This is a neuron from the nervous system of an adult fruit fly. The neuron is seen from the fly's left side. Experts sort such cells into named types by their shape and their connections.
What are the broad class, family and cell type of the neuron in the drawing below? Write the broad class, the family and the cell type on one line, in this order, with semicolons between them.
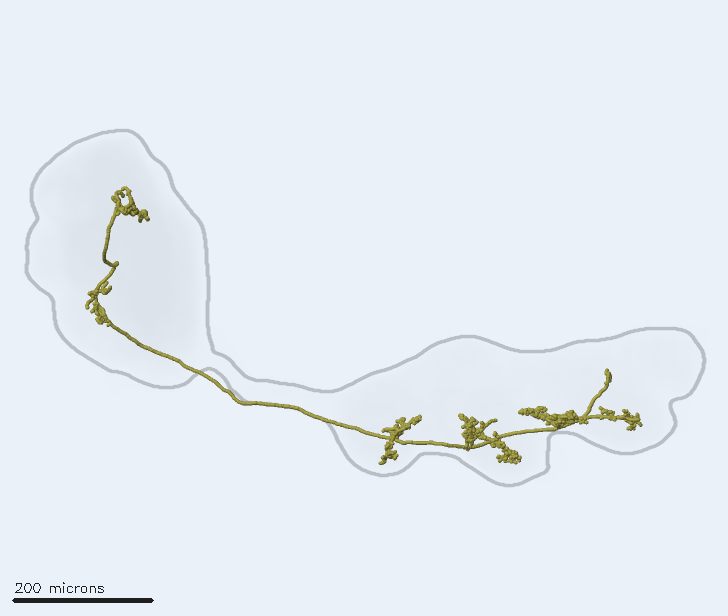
ascending neuron; hemilineage 09B; AN09B034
